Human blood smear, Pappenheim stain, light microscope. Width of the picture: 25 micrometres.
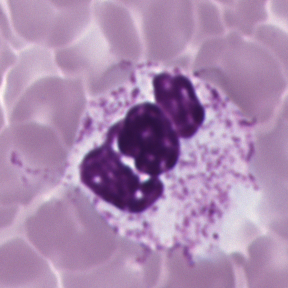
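Segmented neutrophil, nucleated cell at centre. Nucleus in three separate lobes, running diagonally from lower left to upper right. Cytoplasm plentiful, very pale. Outline roughly round.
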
